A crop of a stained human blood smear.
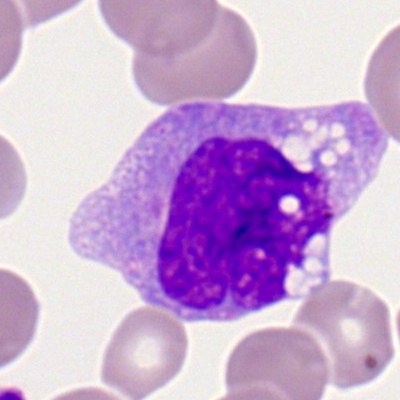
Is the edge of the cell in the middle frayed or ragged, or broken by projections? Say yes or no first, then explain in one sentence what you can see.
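Yes. The cell outline is irregular, with blunt bulges and corners rather than a smooth round edge.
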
